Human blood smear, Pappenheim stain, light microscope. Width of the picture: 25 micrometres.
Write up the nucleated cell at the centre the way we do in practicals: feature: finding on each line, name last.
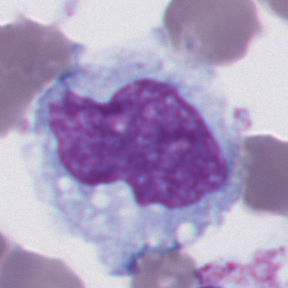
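Nucleus: notched, indented along upper and lower borders
Cytoplasm: abundant, a wide rim around the nucleus
Colour: pale grey-blue
Vacuoles: several small, clear, below the nucleus
Name: monocyte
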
